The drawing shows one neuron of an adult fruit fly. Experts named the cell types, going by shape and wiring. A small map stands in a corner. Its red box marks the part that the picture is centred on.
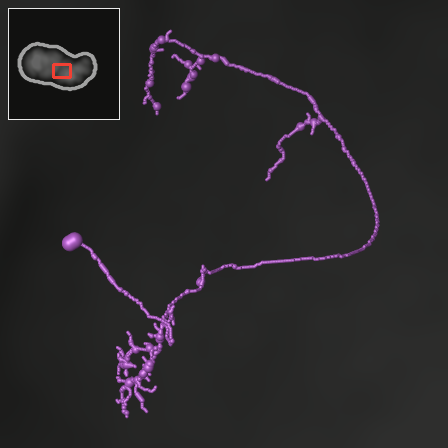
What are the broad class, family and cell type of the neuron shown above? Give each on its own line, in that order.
optic-lobe intrinsic neuron
TmY
TmY9b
